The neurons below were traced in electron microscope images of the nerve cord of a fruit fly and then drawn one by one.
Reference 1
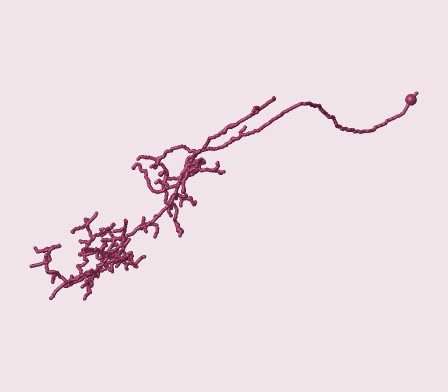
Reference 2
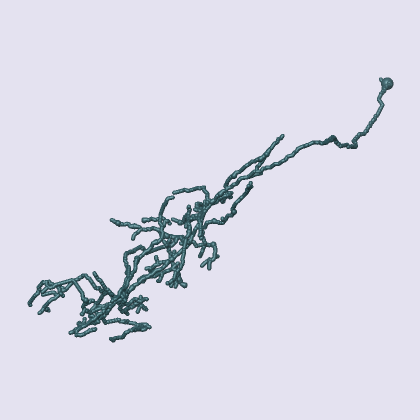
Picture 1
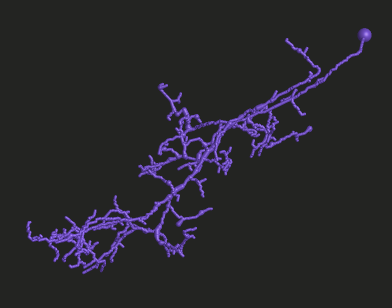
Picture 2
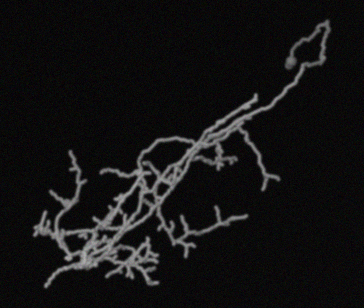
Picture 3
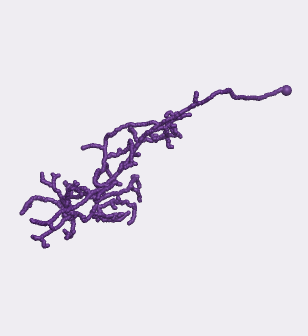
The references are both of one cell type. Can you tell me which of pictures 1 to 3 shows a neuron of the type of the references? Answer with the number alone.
3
